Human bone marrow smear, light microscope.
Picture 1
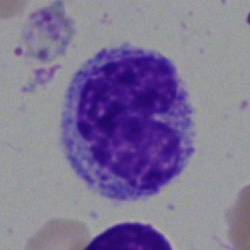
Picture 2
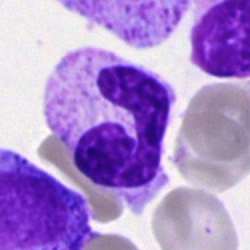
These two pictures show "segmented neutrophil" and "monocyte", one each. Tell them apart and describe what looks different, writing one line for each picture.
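Picture 1: monocyte. The nucleus fills most of the cell.
Picture 2: segmented neutrophil. The cytoplasm is plentiful and pale pinkish-lilac.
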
